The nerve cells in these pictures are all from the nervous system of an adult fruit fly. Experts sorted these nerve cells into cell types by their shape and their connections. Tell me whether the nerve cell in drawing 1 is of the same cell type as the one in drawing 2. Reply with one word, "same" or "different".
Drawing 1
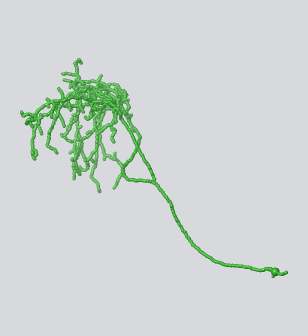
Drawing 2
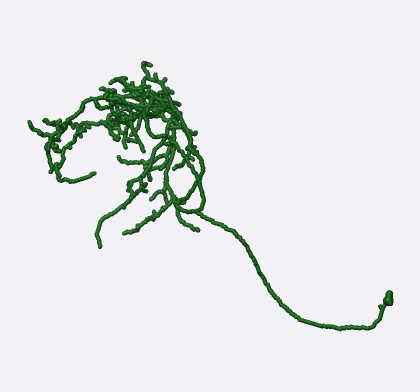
same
